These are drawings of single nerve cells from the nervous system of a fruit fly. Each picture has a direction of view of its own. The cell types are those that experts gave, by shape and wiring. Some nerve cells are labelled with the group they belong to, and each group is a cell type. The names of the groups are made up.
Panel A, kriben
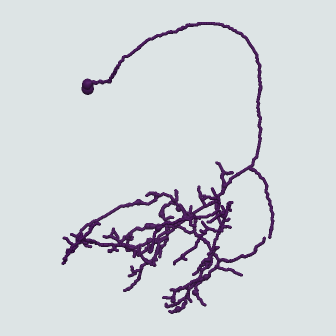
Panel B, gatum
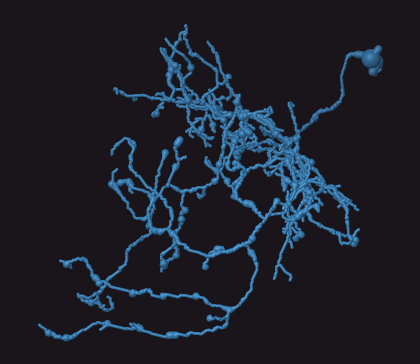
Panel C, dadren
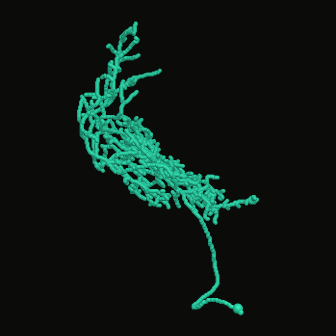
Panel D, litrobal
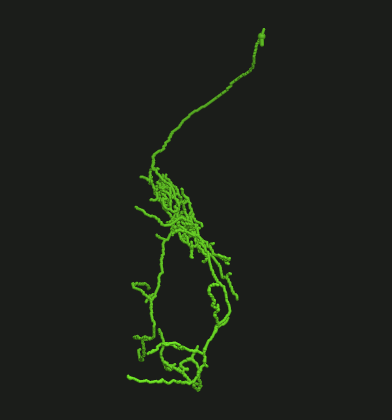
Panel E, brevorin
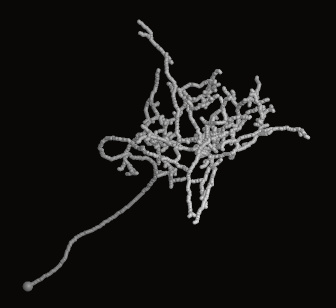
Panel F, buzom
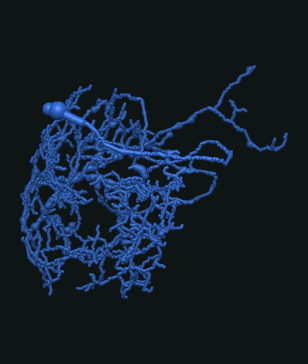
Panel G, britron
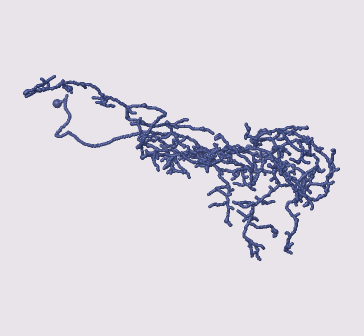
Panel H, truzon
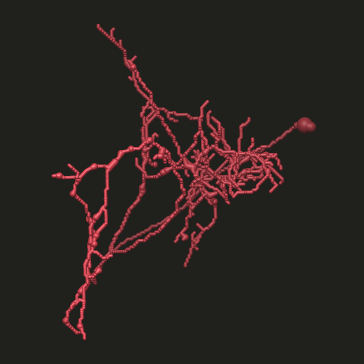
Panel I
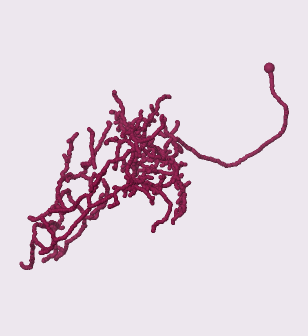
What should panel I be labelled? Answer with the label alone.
gatum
